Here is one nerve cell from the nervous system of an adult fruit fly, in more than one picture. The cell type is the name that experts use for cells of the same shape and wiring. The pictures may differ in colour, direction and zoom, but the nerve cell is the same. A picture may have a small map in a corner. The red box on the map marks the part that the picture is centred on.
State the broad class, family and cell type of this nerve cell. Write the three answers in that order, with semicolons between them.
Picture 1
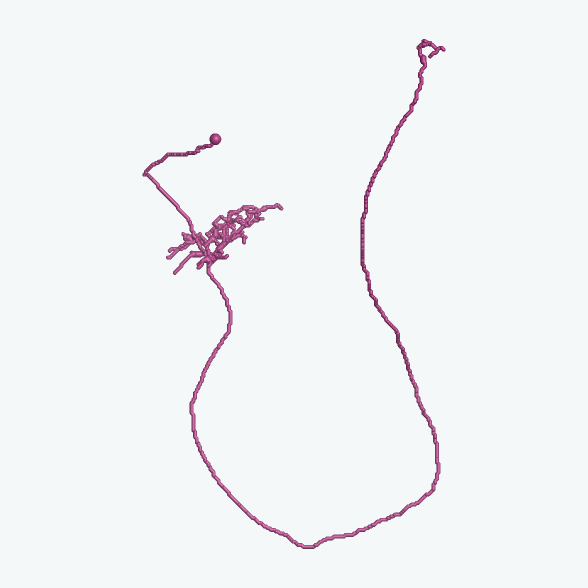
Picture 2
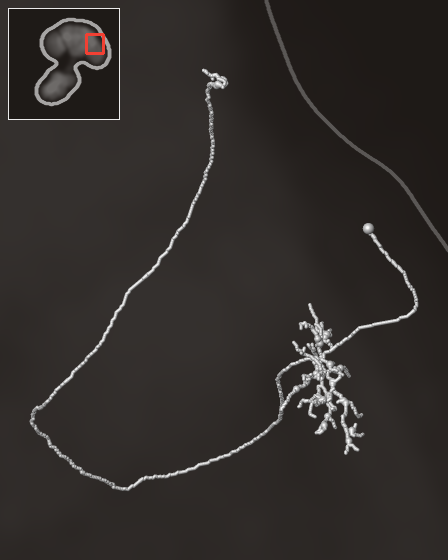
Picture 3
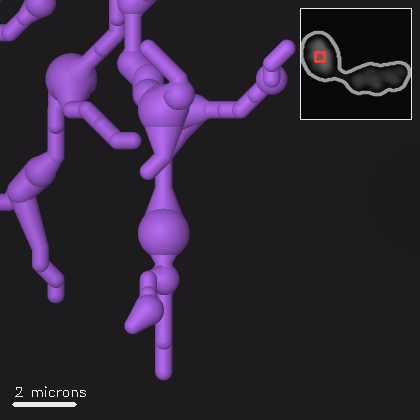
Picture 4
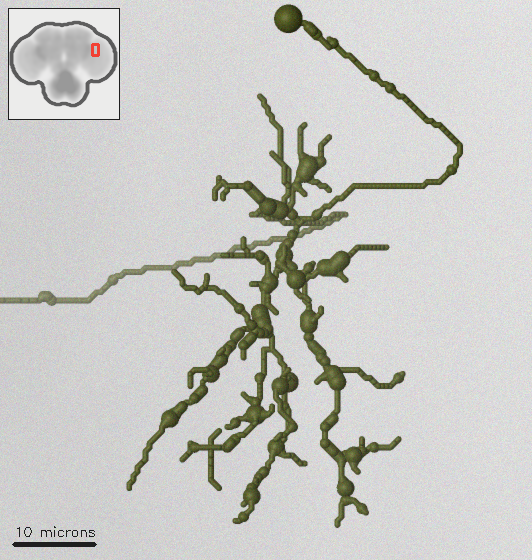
visual projection neuron; MeTu; MeTu1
